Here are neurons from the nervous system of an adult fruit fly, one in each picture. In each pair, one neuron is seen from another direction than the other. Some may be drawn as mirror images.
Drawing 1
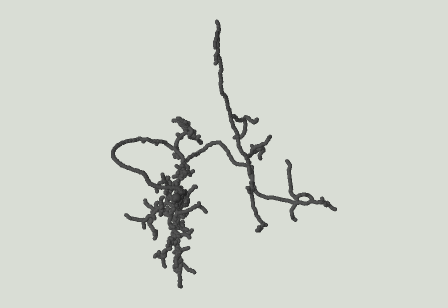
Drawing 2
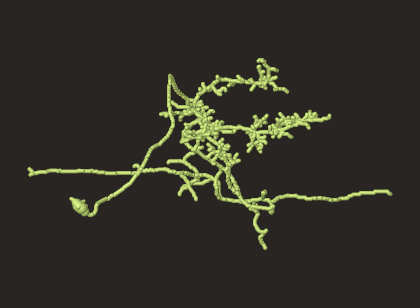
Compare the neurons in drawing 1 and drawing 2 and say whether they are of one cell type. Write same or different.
same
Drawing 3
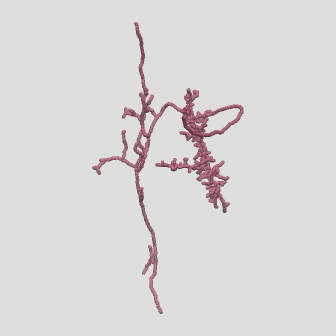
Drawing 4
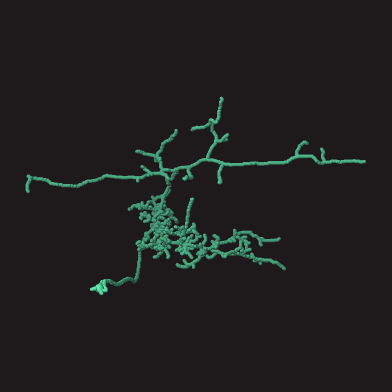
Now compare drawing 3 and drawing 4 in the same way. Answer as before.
same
